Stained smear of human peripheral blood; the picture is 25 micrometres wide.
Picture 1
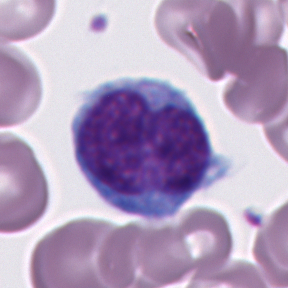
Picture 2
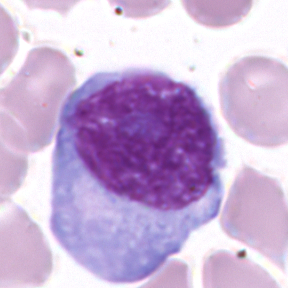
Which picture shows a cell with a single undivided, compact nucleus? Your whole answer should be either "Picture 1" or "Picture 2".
Picture 2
